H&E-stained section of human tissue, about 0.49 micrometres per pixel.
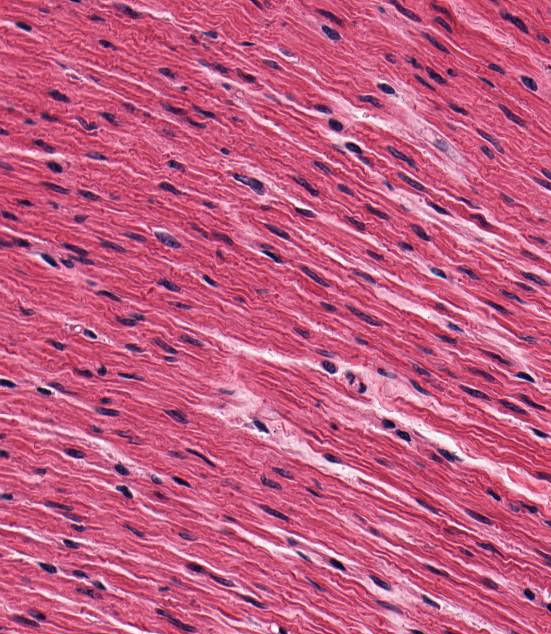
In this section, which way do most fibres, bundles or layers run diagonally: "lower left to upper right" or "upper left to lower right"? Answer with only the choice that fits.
Upper left to lower right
